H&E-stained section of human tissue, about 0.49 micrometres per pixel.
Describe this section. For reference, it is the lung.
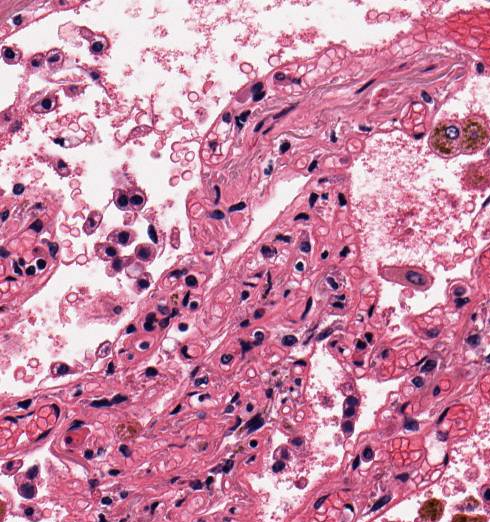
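There's a broad pink band running diagonally, lower left to upper right, with open space either side. Left middle, a small cluster of free round cells: eccentric dark nuclei, pink cytoplasm. Coarse golden-brown granular pigment sits in cells at the right edge and bottom right corner.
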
